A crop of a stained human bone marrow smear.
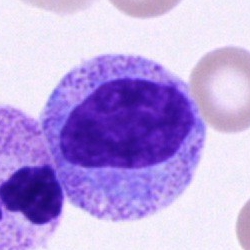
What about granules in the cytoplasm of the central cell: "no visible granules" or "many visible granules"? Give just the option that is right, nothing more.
Many visible granules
